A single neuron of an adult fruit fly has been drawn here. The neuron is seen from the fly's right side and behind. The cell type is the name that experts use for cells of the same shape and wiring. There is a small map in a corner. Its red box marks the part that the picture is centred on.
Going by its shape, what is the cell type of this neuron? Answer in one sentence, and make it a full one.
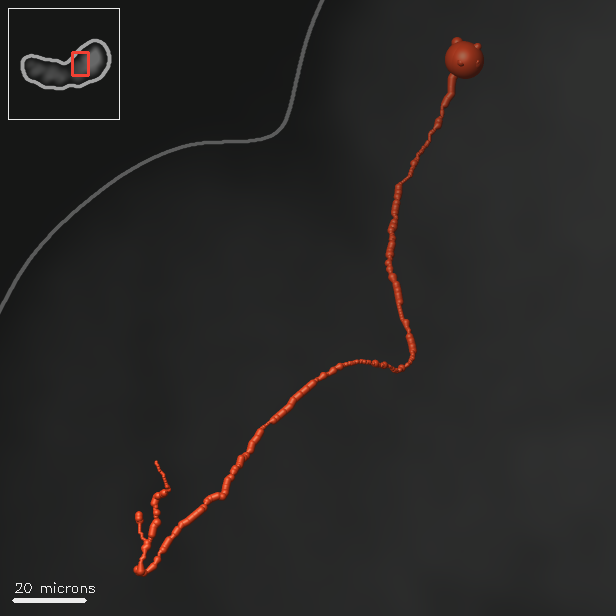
The single neuron here is of type ITP.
